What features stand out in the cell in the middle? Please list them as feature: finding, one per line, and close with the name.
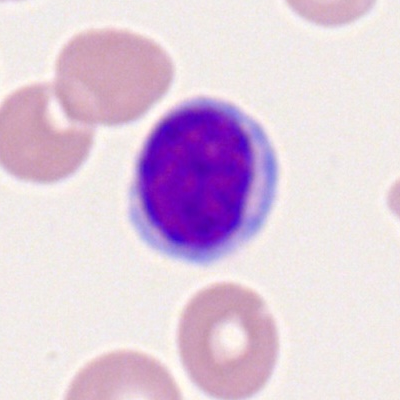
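Outline: smooth and roughly oval.
Nucleus: fills most of the cell.
Chromatin: dense, dark purple, coarsely clumped.
Cytoplasm: no granules visible.
Name: lymphocyte.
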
